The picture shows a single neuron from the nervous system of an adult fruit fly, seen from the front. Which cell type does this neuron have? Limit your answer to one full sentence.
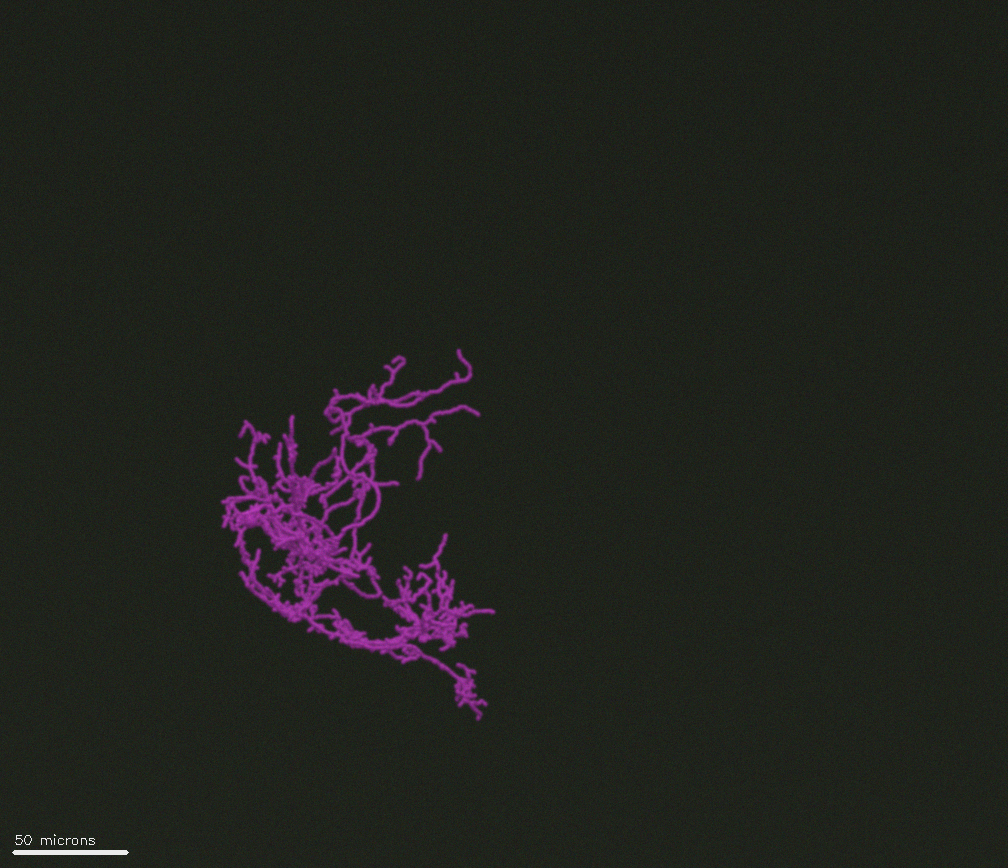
The cell type given to this neuron is WED006.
